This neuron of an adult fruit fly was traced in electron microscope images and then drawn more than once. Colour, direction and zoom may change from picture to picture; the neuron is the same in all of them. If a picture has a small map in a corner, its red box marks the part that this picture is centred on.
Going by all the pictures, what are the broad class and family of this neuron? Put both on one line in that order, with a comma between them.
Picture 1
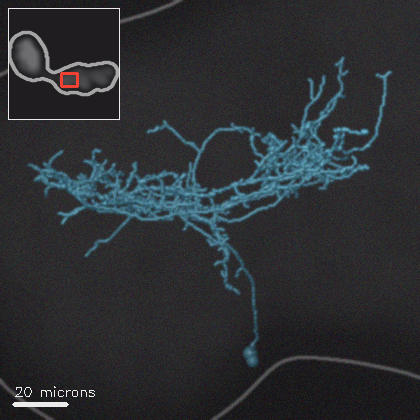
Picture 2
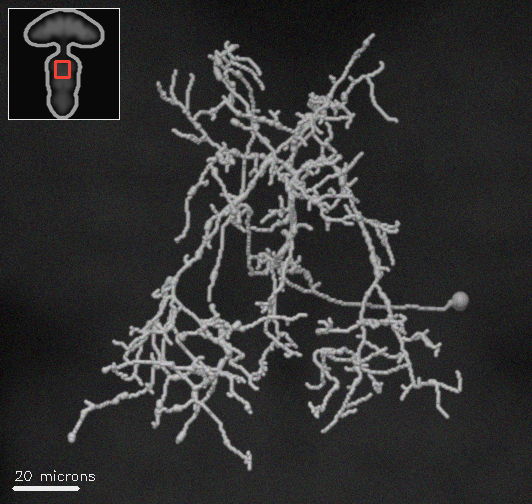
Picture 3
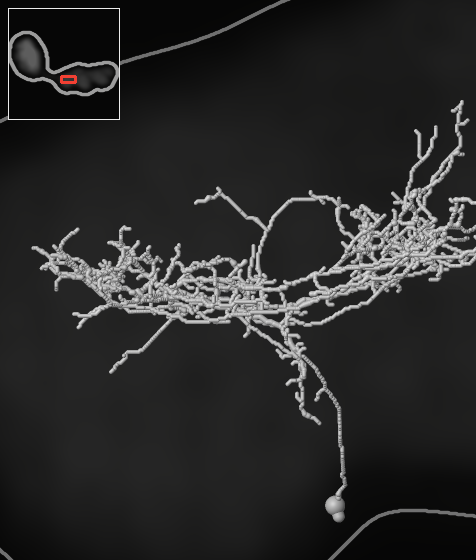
nerve-cord intrinsic neuron, hemilineage 05B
